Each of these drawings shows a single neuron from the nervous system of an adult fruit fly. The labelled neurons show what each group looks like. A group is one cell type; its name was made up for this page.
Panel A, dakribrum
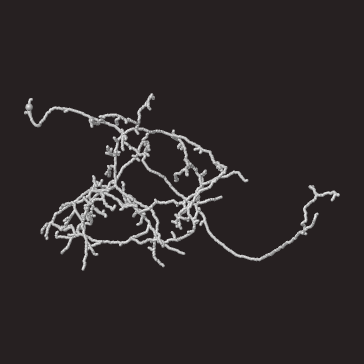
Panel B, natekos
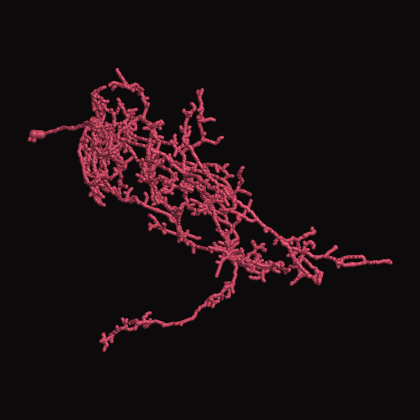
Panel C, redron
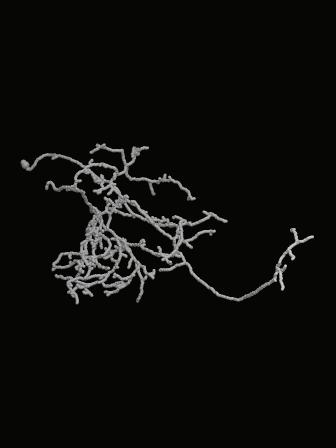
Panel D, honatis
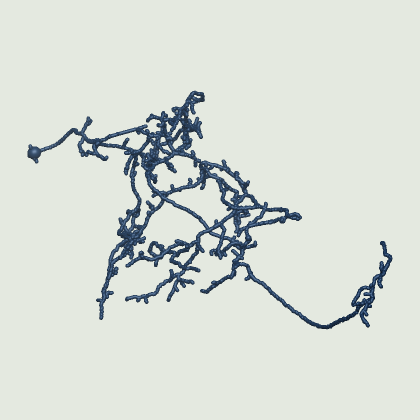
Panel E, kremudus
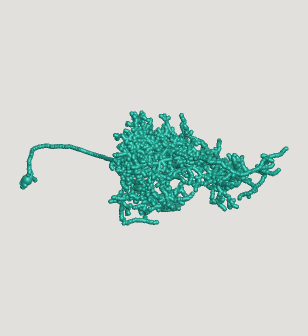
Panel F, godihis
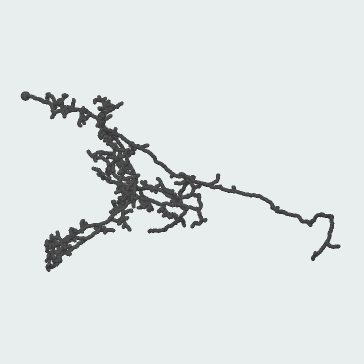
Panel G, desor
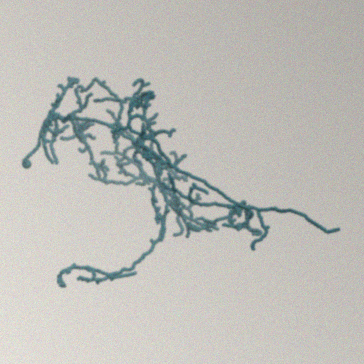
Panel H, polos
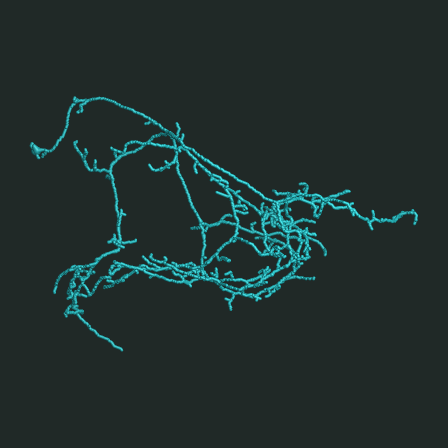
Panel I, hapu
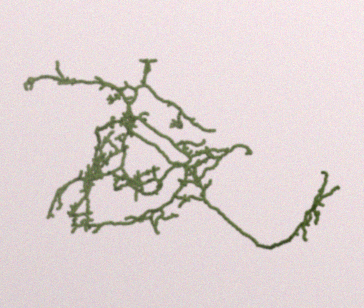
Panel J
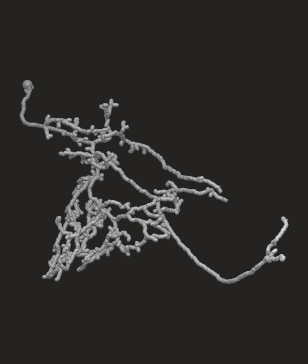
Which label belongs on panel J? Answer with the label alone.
redron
